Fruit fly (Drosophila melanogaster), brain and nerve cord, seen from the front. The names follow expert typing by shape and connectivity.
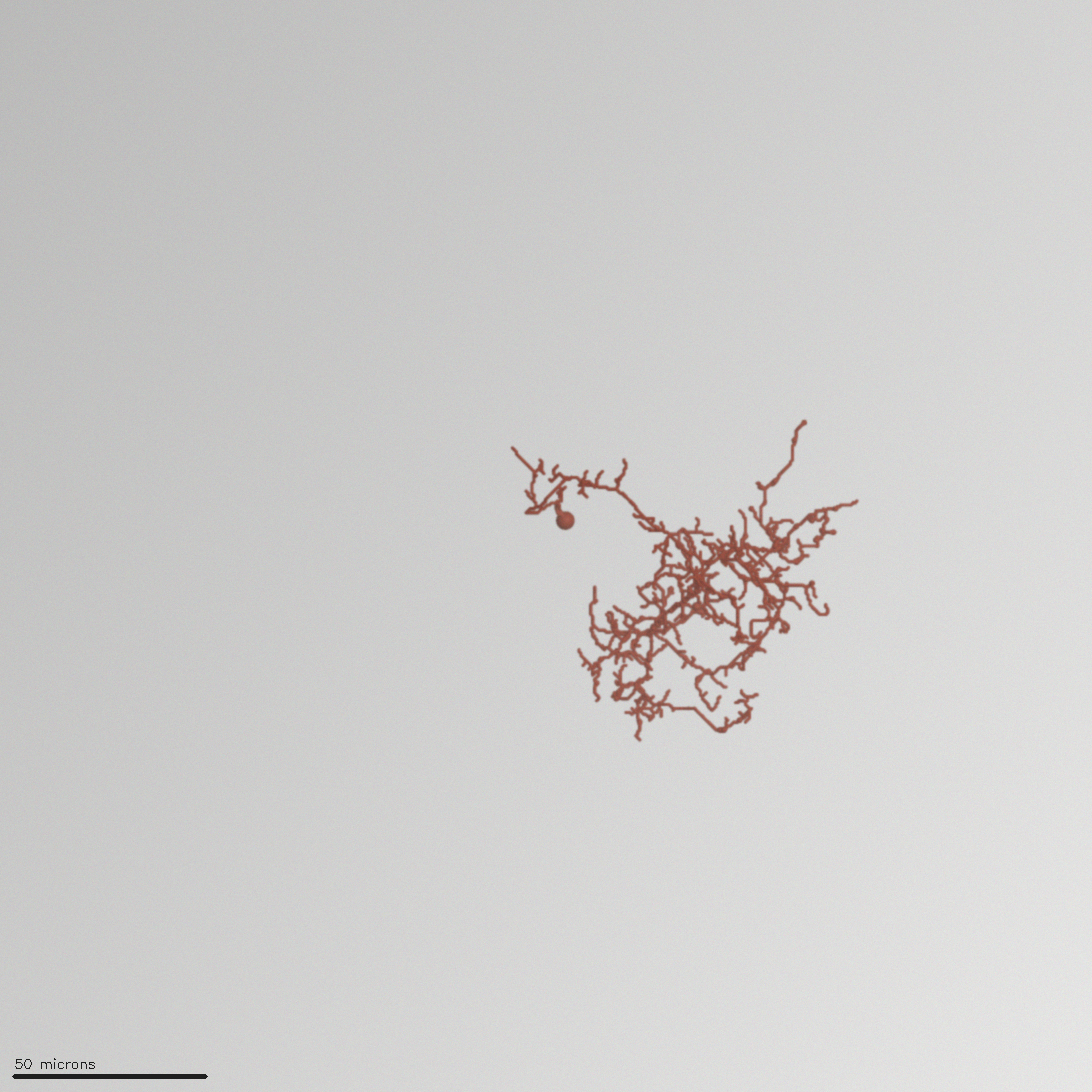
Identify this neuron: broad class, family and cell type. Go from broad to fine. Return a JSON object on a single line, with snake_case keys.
{"broad_class": "nerve-cord intrinsic neuron", "family": "hemilineage 12B", "cell_type": "IN12B024_a"}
